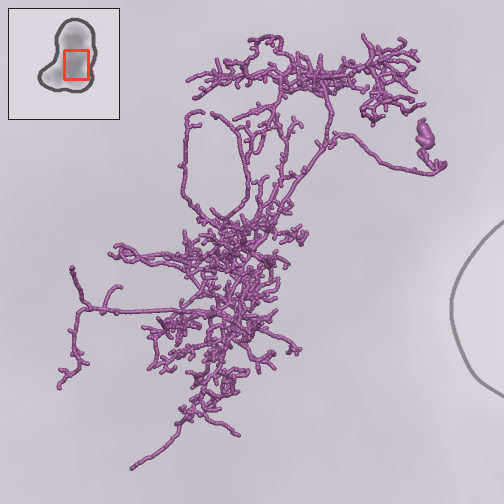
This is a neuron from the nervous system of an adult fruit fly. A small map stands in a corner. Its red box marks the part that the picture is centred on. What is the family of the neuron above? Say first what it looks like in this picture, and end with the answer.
Its cell body lies at the upper right of the picture. In this view it is about as wide as it is tall. It is a nerve-cord intrinsic neuron. Its family is hemilineage 13A.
